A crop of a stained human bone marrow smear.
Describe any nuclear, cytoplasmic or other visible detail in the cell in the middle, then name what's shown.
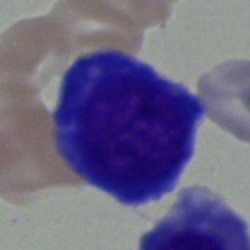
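Looking first at the outline, I see it is roughly round, with a slightly uneven, knobbly edge. The whole cell stains an intense deep blue. In the nucleus there is faint purplish mottling, no coarse dark clumps, and I find no distinct granules. This is a proerythroblast.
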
